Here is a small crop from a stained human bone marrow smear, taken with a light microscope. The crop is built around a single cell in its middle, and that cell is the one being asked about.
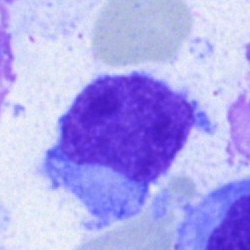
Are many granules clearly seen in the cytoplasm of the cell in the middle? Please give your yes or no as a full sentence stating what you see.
No, in the cell's cytoplasm no granules are visible.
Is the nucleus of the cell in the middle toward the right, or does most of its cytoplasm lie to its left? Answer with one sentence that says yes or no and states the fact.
Yes, the nucleus of the cell is shifted toward the right.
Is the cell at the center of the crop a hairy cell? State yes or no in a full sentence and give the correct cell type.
Yes, the cell at the midpoint of the crop is a hairy cell.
